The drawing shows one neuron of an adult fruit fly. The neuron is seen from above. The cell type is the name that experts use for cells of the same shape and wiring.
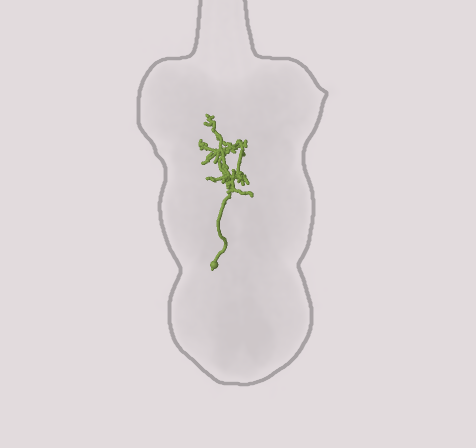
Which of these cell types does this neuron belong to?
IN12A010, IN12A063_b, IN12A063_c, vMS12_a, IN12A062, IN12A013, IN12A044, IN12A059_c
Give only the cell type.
IN12A063_c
